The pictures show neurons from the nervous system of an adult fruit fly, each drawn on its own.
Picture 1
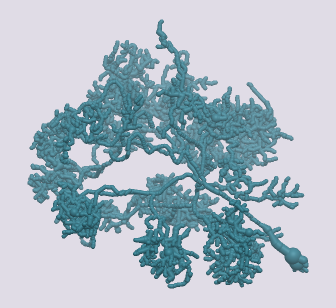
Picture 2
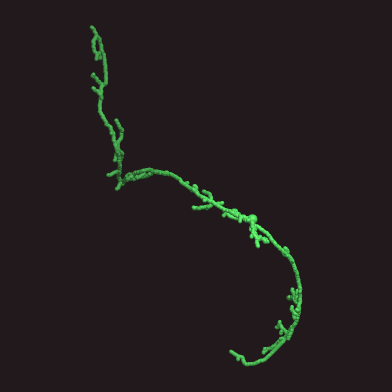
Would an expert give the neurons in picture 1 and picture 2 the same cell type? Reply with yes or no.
no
